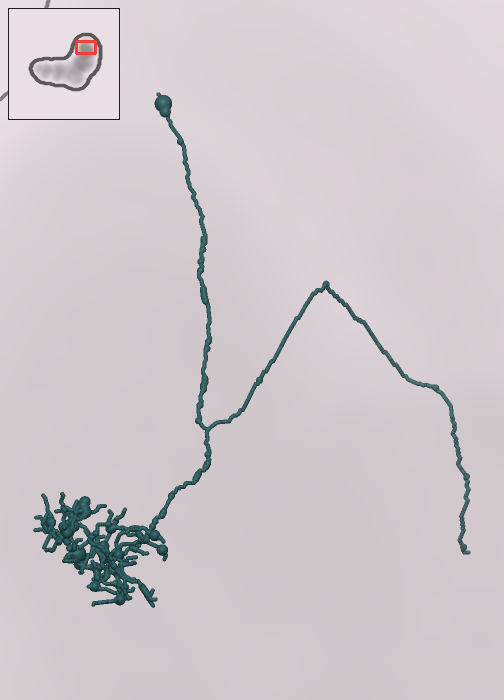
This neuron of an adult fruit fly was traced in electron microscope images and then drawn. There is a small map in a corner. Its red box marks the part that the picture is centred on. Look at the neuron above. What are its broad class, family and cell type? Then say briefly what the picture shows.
It is a visual projection neuron. The family is hemilineage VPNd2. The cell type is LC10b. The picture shows dozens of branch ends. In this view it is about as wide as it is tall.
